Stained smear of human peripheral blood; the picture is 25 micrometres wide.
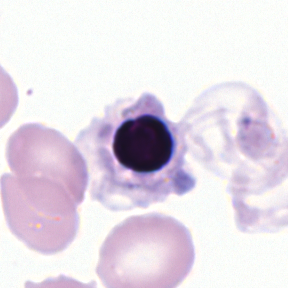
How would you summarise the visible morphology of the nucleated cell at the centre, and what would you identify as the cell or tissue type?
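Here the nucleus lies roughly in the centre of the cell, and I can make out no nucleoli in it. Turning to the cytoplasm, it is pale greyish-lilac and shows no distinct granules. My answer: a normoblast.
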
